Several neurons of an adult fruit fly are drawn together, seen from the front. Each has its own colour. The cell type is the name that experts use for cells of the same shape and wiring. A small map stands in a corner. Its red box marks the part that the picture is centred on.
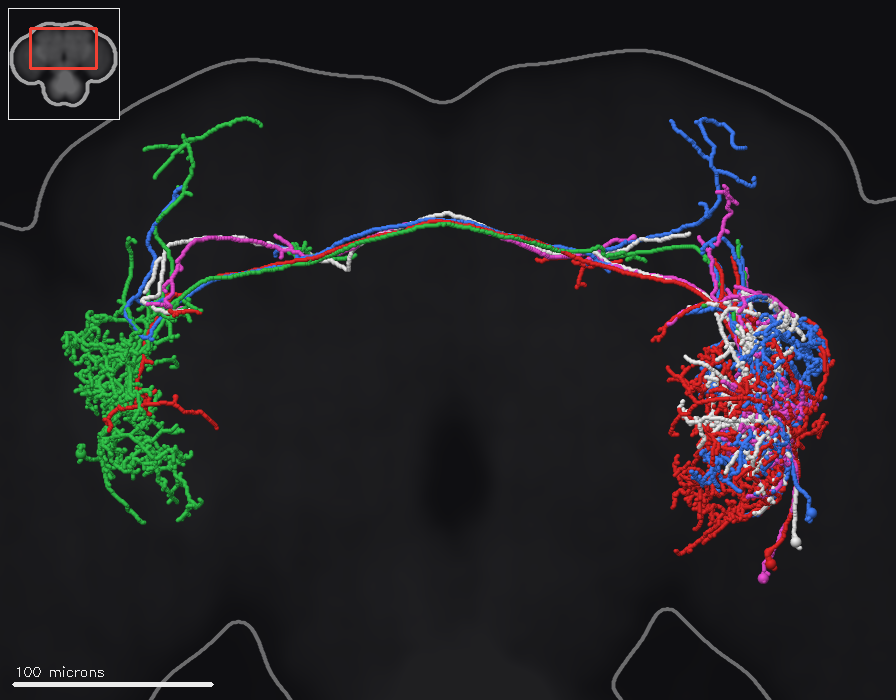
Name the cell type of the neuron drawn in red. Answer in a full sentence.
The cell type is AVLP110_b.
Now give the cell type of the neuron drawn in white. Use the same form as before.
The cell type is AVLP115.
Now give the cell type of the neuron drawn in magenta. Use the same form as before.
The cell type is AVLP113.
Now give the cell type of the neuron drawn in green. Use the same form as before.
The cell type is CB3545.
